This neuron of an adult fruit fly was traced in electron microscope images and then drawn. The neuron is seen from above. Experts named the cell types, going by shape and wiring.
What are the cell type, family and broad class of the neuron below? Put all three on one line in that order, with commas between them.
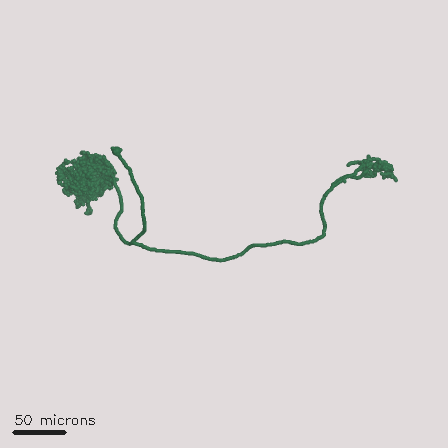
AVLP200, hemilineage VLPa2, central-brain intrinsic neuron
